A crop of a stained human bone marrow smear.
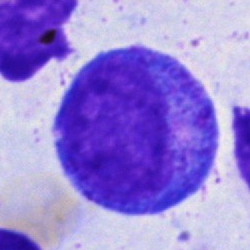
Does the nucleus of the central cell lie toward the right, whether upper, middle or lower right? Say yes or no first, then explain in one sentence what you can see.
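No. The nucleus sits off-centre, displaced toward the left.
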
